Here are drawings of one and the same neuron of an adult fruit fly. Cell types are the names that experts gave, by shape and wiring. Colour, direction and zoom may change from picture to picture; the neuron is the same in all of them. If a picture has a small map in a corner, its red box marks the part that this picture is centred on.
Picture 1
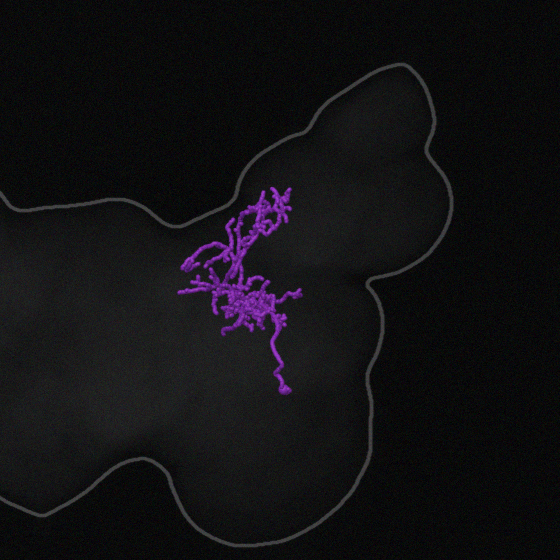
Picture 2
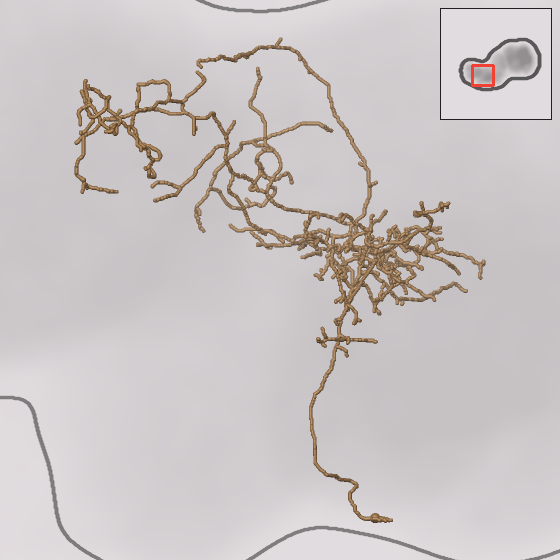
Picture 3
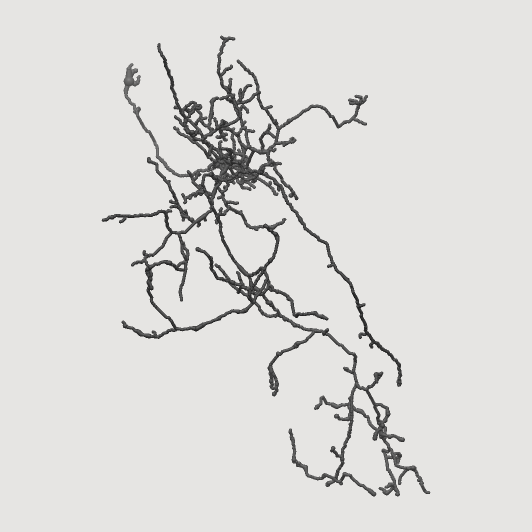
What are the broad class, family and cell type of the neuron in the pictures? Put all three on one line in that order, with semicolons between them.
nerve-cord intrinsic neuron; hemilineage 06B; IN06B017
